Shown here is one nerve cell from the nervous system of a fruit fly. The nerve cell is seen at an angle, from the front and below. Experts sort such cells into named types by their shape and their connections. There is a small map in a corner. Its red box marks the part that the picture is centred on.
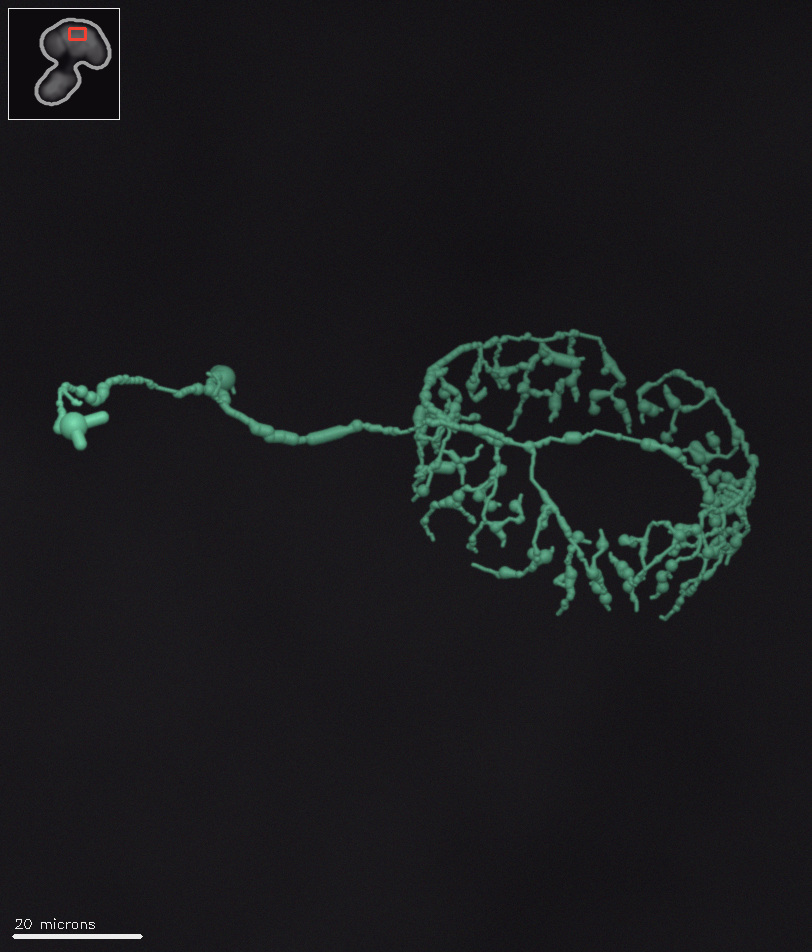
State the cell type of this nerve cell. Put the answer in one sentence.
The cell type is ER2_c.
